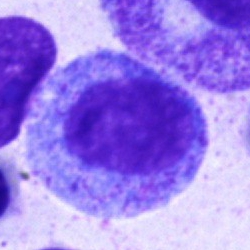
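Promyelocyte in a stained human bone marrow smear under the light microscope, the cell in the middle of the field. Its outline is smooth and round to slightly oval. The pale blue cytoplasm holds small purple-red granules, sparsely scattered. Parts of other nucleated cells lie at the left and upper-right edges, not touching it.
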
